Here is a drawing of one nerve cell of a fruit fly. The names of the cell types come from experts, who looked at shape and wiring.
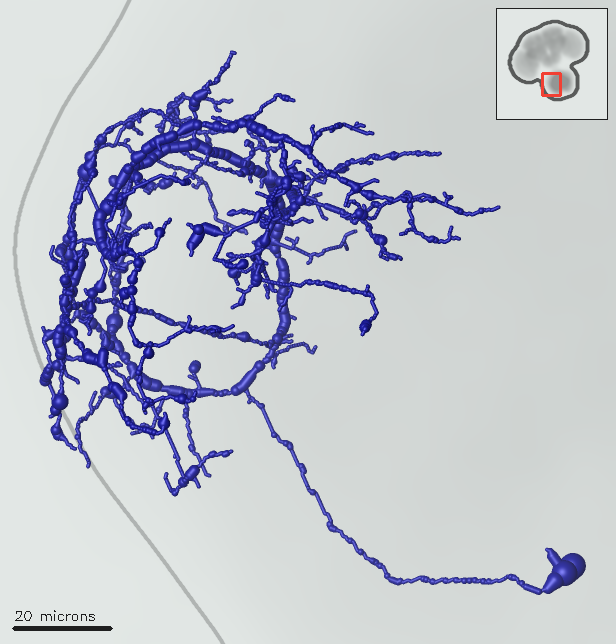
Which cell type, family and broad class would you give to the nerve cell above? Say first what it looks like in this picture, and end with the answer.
The cell body can be seen at the lower right of the picture. From top to bottom in the picture it spans about 110 microns. The cell type is IN04B015. Its family is hemilineage 04B. Its broad class is nerve-cord intrinsic neuron.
